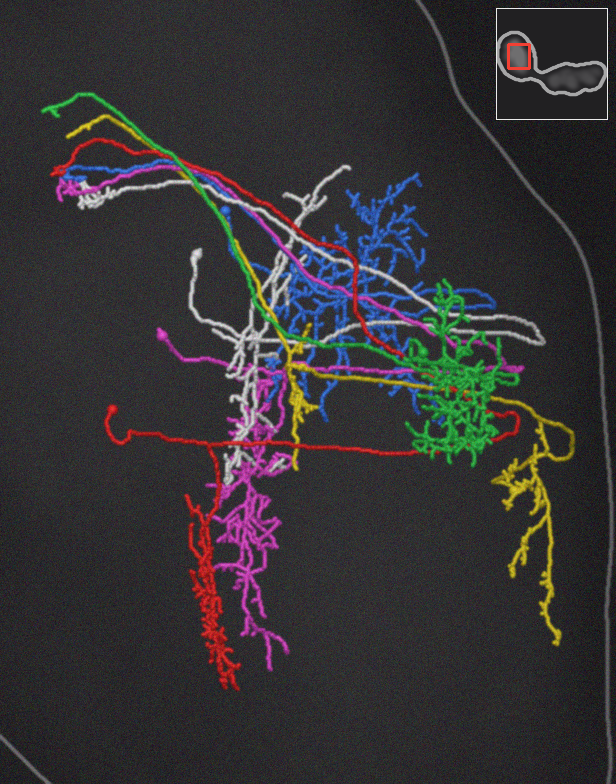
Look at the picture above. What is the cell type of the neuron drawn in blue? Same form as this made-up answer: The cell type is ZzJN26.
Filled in: The cell type is MeTu3a.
